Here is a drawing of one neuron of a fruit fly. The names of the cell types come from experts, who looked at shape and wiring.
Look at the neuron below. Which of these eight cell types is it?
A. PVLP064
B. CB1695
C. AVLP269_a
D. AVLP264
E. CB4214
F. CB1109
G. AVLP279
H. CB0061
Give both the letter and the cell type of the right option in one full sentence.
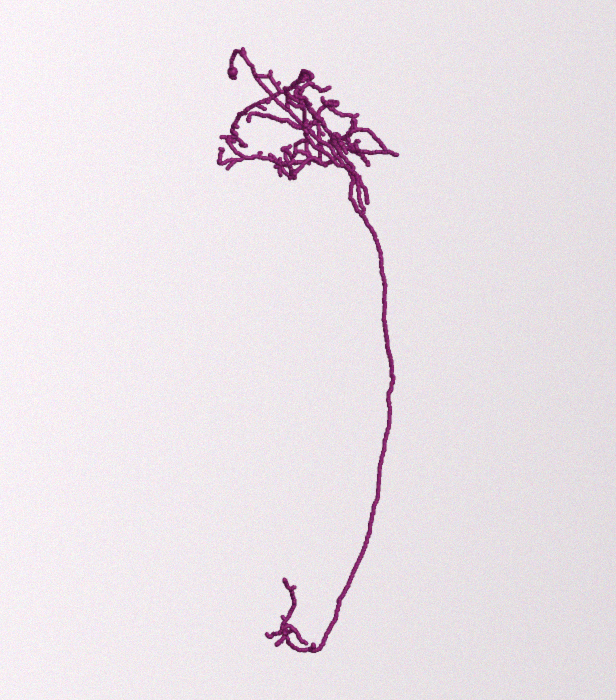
Among the options, E names the cell type of the neuron, namely CB4214.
